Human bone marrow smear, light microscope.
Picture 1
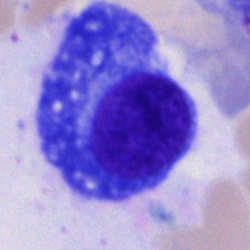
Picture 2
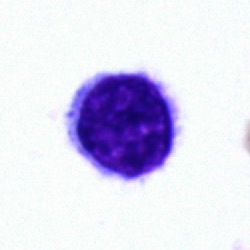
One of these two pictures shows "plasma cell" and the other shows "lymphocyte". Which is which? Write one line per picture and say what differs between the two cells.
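Picture 1 is a plasma cell. The cytoplasm is plentiful and stains a deep blue.
Picture 2 is a lymphocyte. Only a very thin rim of cytoplasm is visible around the nucleus.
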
